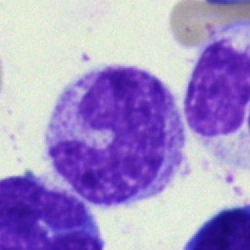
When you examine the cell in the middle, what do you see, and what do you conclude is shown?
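Outline first: smooth and roughly round. Next, the nucleus: a deep notch cuts into it from the left side. Then the chromatin, clumped into darker patches with lighter areas between them. Last, the cytoplasm, with a fine granular texture and a faint lilac tint. This is a band neutrophil.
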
